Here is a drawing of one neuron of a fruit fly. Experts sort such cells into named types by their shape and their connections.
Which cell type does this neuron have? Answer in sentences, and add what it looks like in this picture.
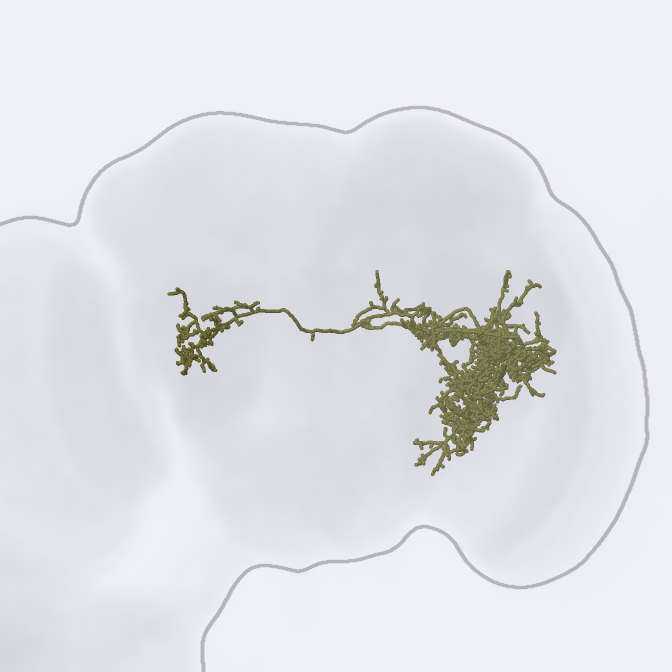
The cell type is AVLP502. It is a central-brain intrinsic neuron. As drawn here it is wider than it is tall.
